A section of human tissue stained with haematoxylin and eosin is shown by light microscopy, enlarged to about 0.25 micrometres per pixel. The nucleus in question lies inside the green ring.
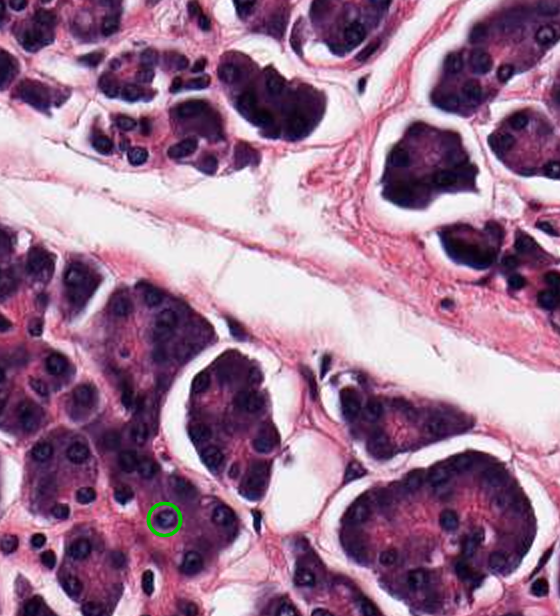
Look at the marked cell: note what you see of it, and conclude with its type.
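The nucleus is round and about the same size as the neighbouring nuclei. The nucleus stains dark purple, with slightly uneven, speckled chromatin rather than a flat solid tone. The cell sits inside a tightly packed cluster of similar cells, away from the pale strands of connective tissue that separate the clusters. The marked nucleus belongs to a pancreatic acinar cell.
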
